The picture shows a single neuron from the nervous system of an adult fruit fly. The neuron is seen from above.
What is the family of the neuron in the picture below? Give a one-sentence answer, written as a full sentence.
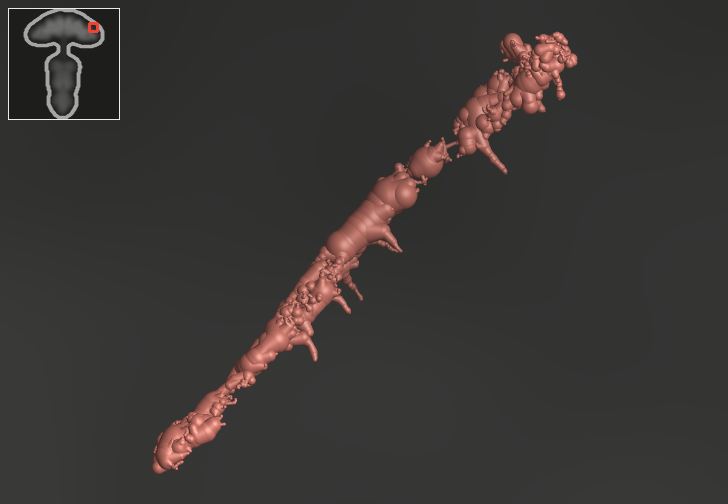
Of the families, class visual is the one for this neuron.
